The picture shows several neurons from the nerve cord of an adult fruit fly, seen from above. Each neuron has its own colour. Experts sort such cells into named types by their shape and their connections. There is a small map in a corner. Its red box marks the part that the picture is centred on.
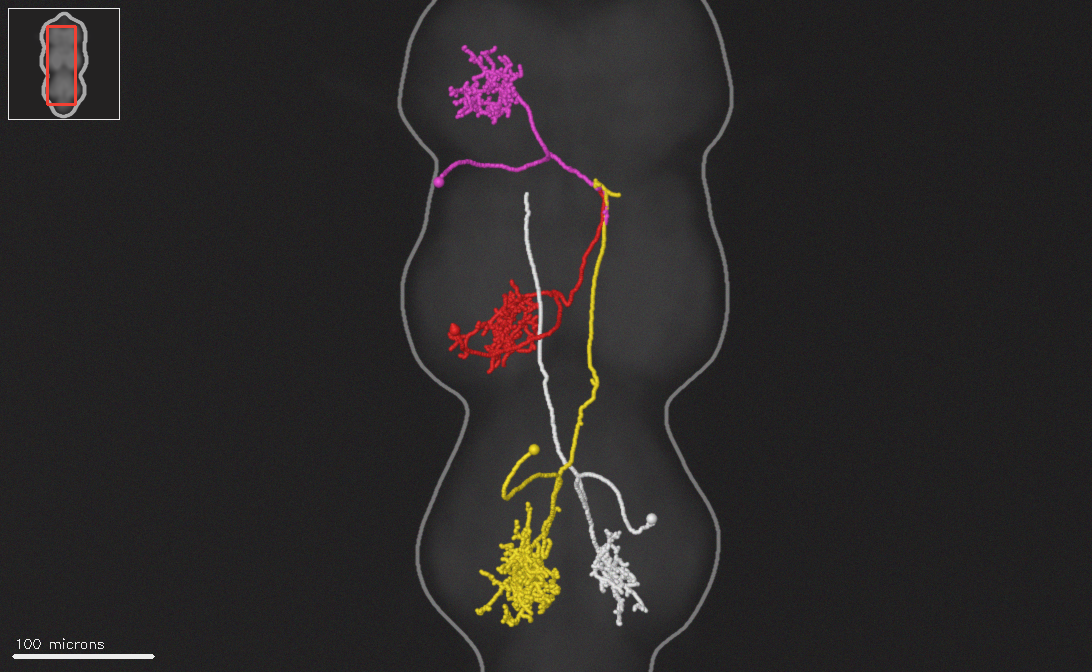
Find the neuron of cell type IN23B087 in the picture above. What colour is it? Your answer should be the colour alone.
red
